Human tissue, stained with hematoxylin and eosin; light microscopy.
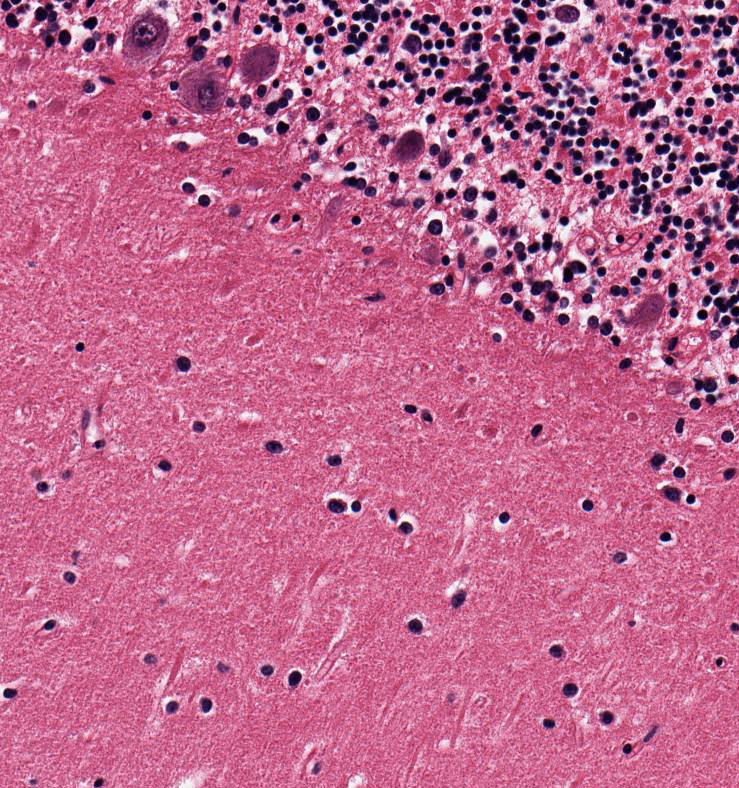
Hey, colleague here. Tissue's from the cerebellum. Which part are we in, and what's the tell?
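Mostly, this is the molecular layer, the pale, sparsely cellular pink region of the lower left and centre. It's a finely granular to fibrillary pink neuropil with only scattered small dark nuclei.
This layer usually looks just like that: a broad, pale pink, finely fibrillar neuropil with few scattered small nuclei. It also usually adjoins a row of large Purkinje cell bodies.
And along the diagonal boundary, mostly near the top, a few large neurons with abundant purple cytoplasm lie singly. Beyond it, the upper right is crowded with small, round, dark-staining nuclei with very little visible cytoplasm.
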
